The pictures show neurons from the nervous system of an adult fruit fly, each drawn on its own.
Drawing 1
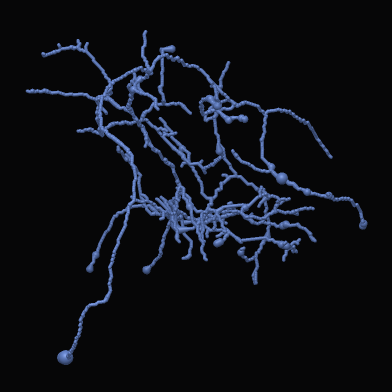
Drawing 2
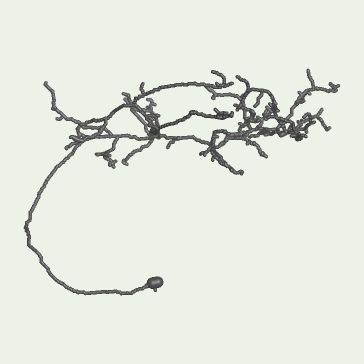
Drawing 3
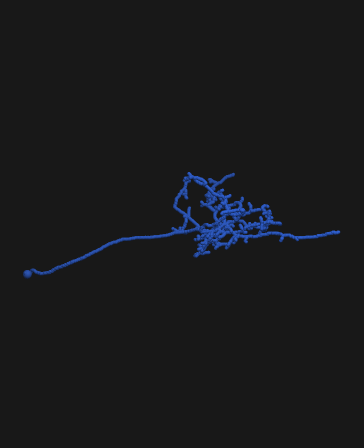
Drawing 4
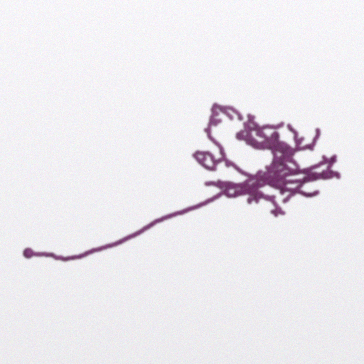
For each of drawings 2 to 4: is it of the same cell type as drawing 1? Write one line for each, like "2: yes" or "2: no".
2: yes
3: no
4: no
